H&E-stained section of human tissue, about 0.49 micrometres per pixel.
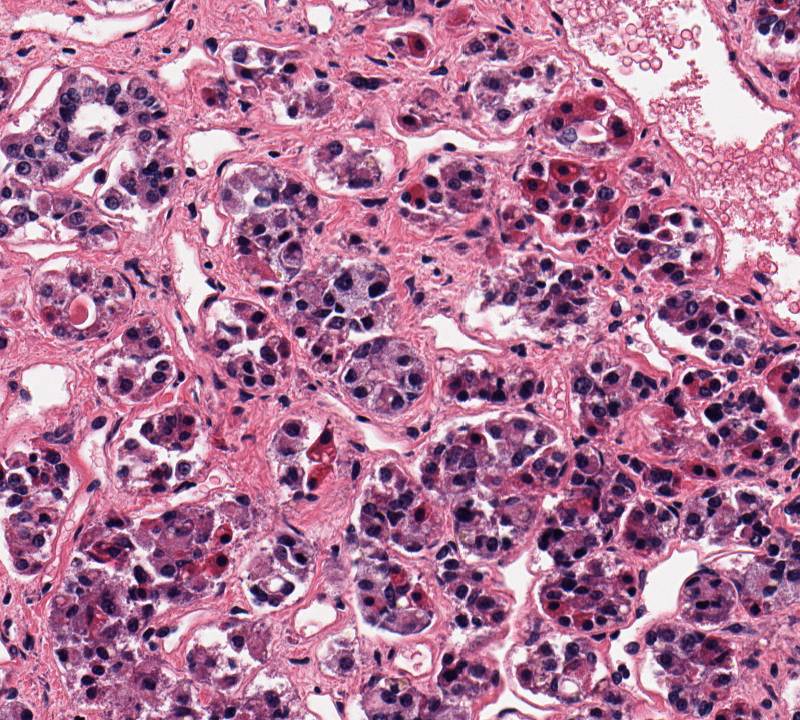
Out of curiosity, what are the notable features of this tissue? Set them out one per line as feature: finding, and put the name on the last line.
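Arrangement: rounded nests throughout the field
Septa: thin, delicate, pink, fibrous, between nests
Cells: polygonal, abundant granular cytoplasm
Cytoplasm: varies; purple-staining cells mixed with scattered bright red cells
Tissue: pituitary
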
